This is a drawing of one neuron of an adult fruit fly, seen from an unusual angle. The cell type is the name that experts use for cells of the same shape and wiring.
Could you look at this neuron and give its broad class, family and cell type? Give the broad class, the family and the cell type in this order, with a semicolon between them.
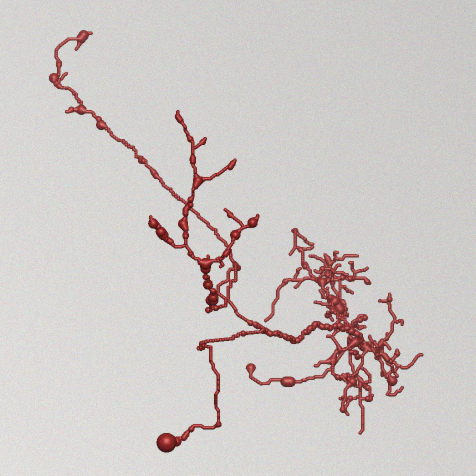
central-brain intrinsic neuron; hemilineage DM5_ventral; WED163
